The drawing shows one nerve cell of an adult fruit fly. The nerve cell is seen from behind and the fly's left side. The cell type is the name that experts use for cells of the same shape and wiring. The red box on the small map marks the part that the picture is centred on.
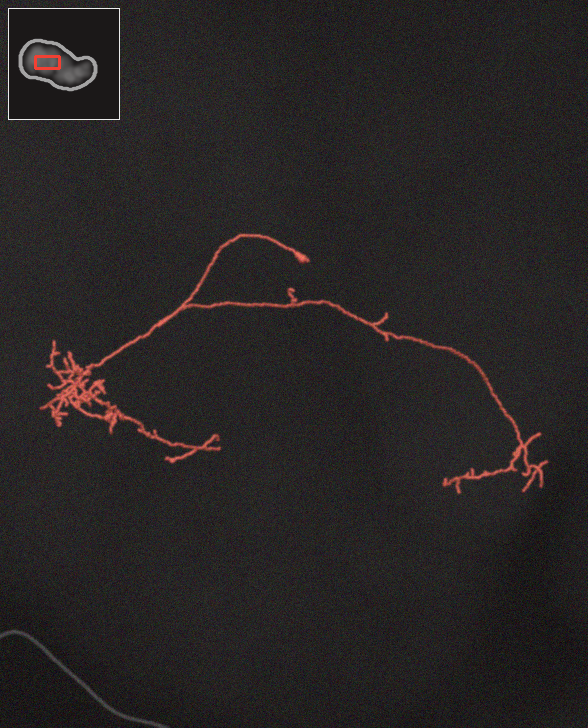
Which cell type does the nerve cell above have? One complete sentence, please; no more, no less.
This nerve cell is an instance of the cell type WED143_a.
